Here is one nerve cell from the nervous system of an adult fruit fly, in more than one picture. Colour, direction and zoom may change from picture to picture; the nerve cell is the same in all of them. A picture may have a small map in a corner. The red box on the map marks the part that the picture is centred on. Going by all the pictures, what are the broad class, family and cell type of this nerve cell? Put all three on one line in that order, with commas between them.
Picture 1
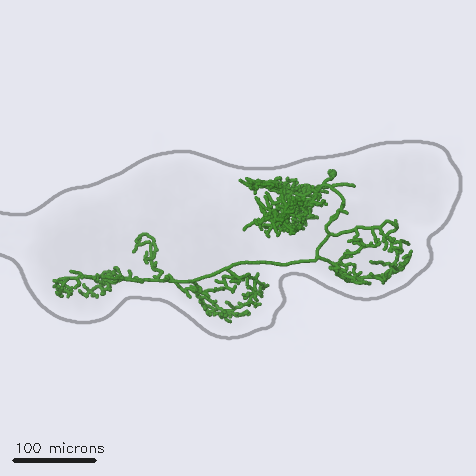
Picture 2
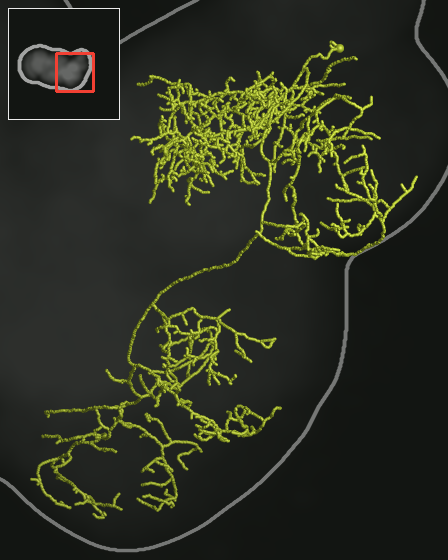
nerve-cord intrinsic neuron, hemilineage 17B, IN17B010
